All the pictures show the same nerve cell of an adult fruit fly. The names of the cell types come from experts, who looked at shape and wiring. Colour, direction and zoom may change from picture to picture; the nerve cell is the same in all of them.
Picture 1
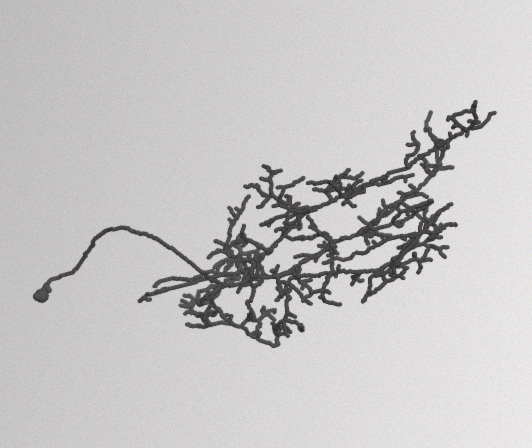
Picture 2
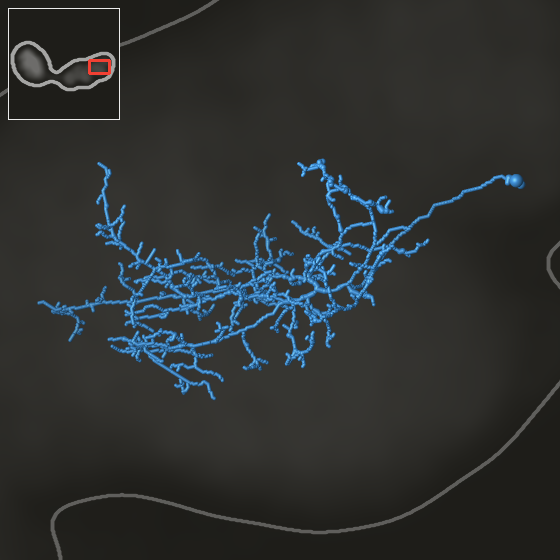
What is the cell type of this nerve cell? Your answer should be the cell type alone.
IN20A.22A044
